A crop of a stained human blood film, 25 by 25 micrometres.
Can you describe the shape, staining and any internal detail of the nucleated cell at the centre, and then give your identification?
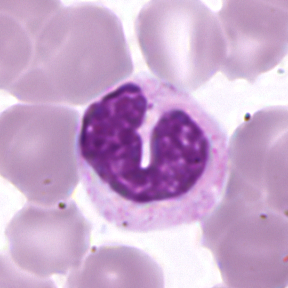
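Nucleus first: a horseshoe, with a narrow cleft cutting in from the top. Its two arms are joined by a broad band, not a thin thread. Then cytoplasm: a moderate pale pink rim holding fine, small pinkish-violet granules throughout. This is a band neutrophil.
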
